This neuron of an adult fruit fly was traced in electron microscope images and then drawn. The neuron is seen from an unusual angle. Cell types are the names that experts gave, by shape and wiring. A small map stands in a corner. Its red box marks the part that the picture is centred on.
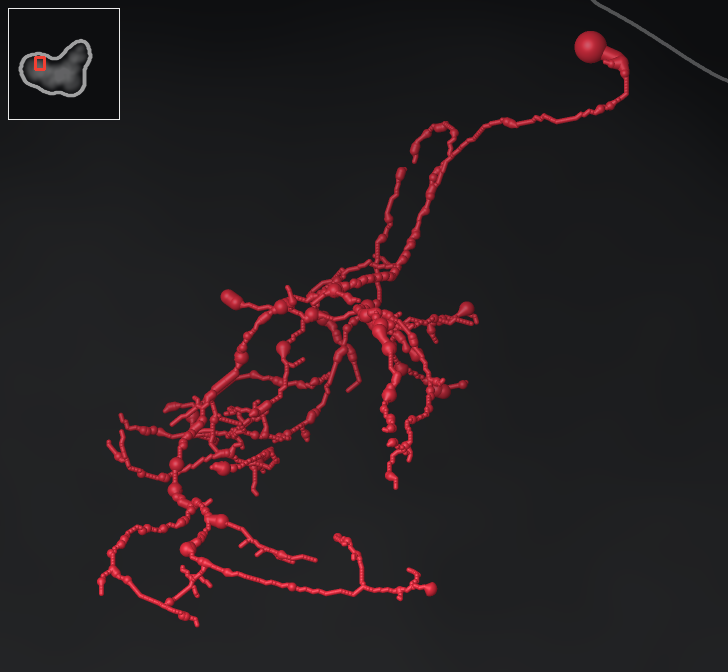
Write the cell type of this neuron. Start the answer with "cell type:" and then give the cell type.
cell type: SLP288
